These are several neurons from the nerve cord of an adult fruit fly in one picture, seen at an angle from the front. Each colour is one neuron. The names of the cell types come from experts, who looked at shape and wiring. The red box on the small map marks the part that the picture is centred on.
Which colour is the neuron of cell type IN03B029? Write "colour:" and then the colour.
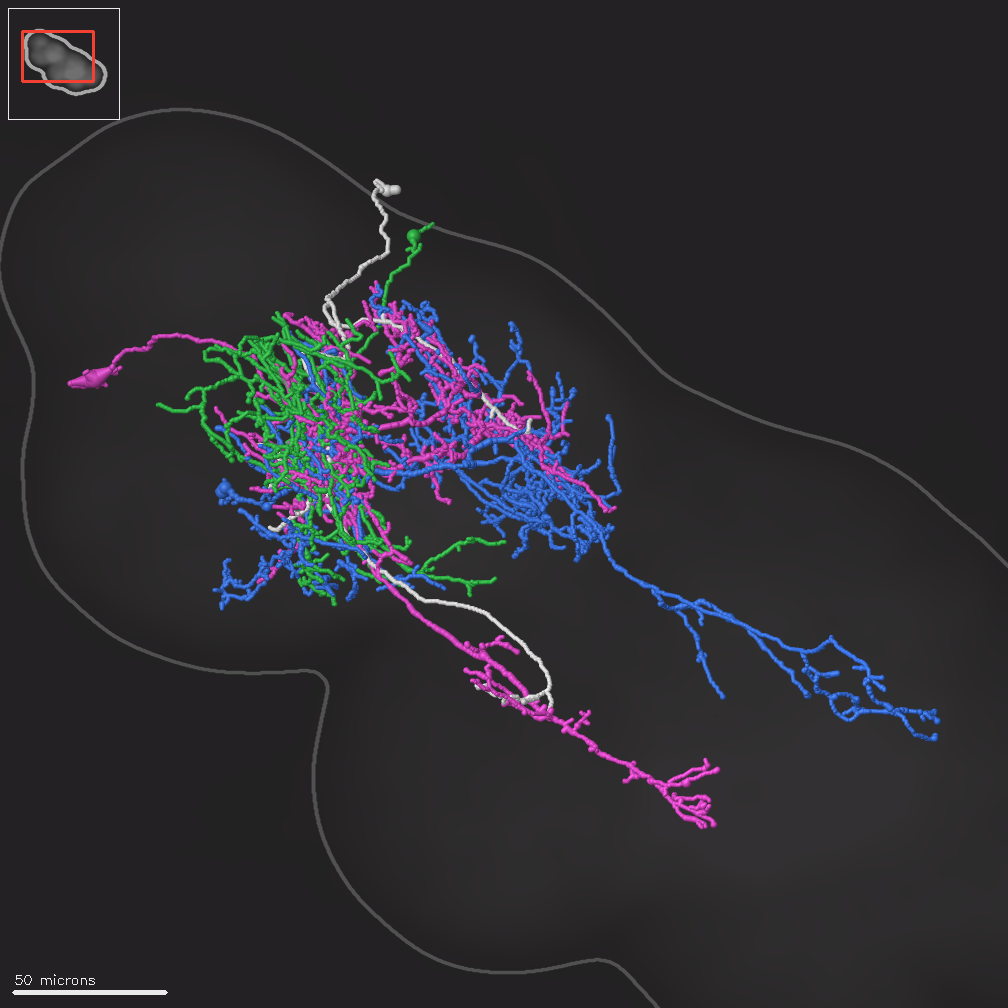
colour: magenta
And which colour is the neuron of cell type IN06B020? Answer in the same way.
colour: blue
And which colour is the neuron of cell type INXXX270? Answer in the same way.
colour: white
